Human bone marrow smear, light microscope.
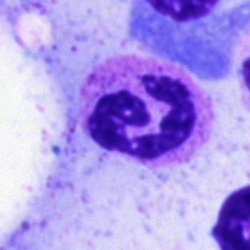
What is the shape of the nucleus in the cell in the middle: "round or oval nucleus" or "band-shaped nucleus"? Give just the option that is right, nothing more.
Band-shaped nucleus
